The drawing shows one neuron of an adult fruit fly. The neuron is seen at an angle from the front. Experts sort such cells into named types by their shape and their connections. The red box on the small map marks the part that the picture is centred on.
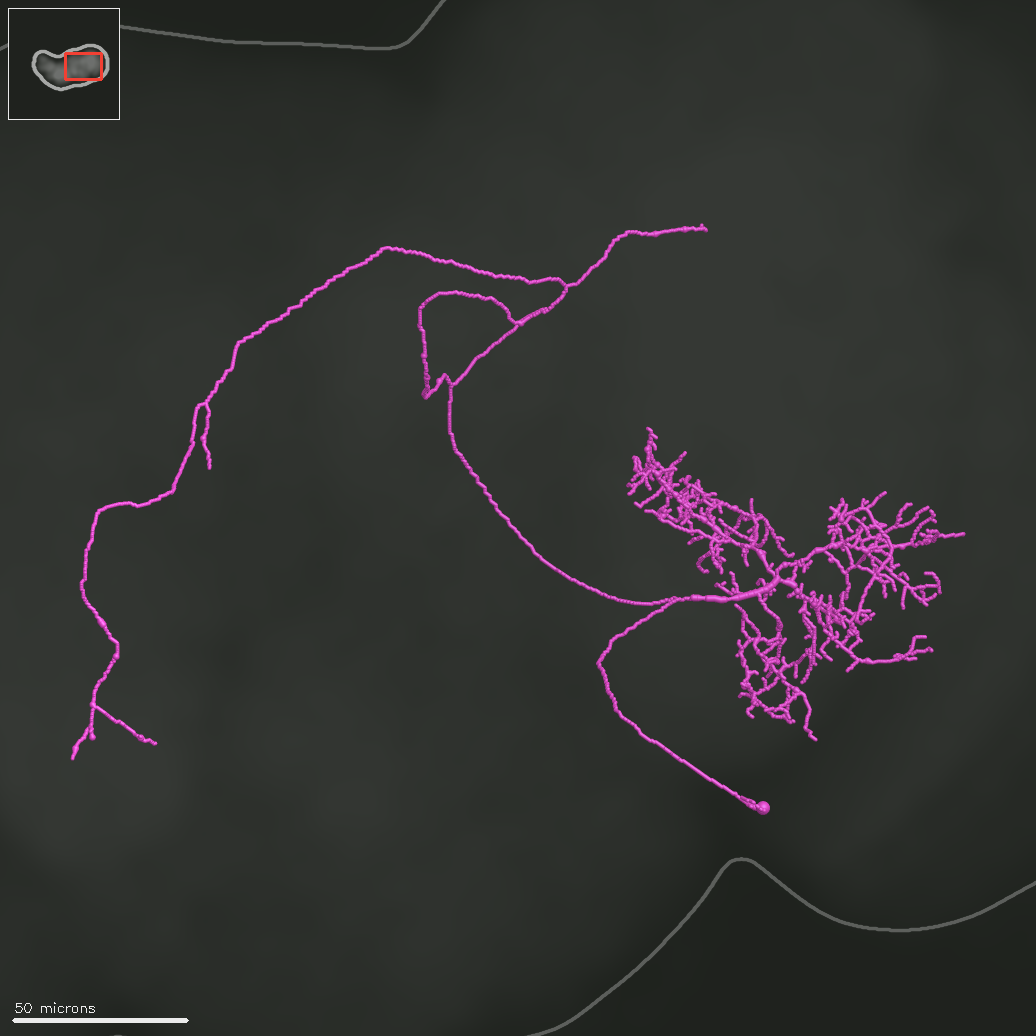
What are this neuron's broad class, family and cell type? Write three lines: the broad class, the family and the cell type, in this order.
central-brain intrinsic neuron
hemilineage LALv1_ventral
AVLP452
